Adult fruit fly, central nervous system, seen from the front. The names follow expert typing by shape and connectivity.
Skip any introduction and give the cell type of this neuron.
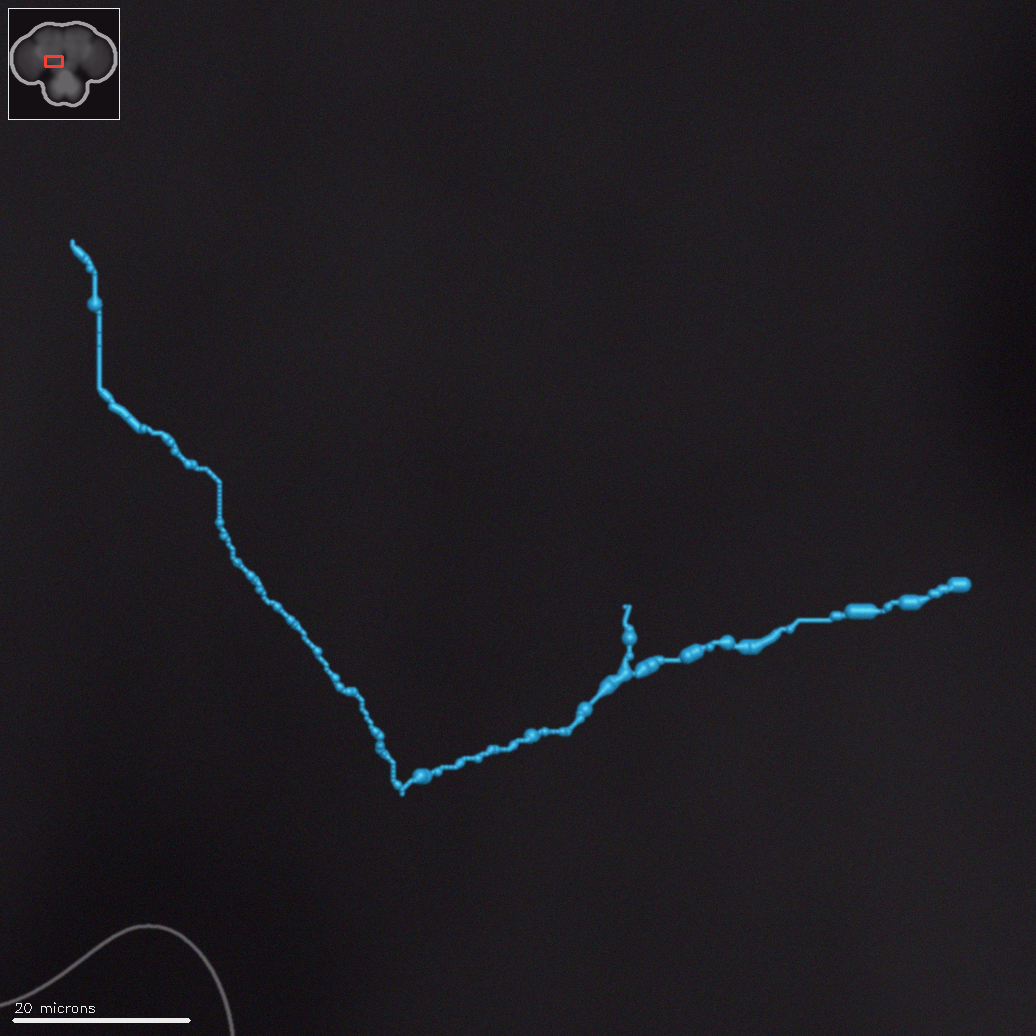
JO-ED2_a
